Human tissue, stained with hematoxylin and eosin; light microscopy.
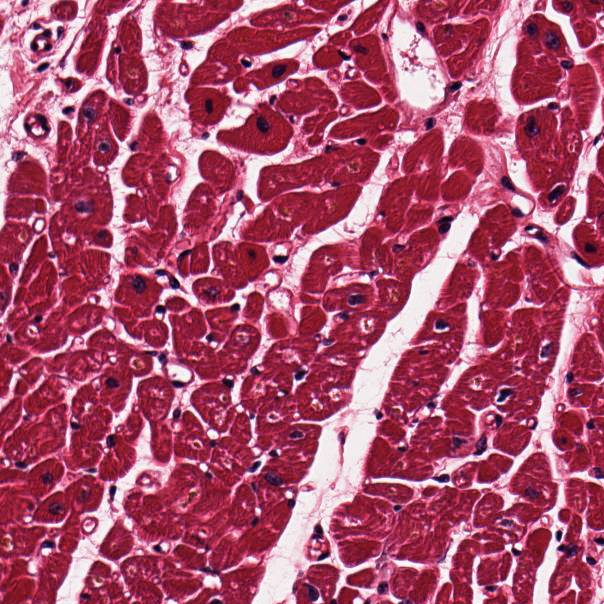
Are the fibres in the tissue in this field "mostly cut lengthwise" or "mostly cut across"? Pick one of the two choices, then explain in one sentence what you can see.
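Mostly cut across. Muscle fibres fill the whole field and are cut mostly in cross and oblique section as packed rounded and polygonal profiles.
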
